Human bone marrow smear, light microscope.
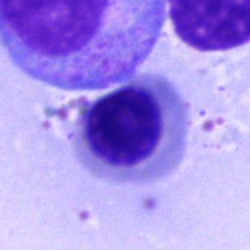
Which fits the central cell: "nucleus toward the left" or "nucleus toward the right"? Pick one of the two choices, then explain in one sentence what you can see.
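Nucleus toward the left. The cytoplasm is pale grey-blue and forms a rim that is wider on the right and lower side, so the nucleus sits off-centre toward the upper left.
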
